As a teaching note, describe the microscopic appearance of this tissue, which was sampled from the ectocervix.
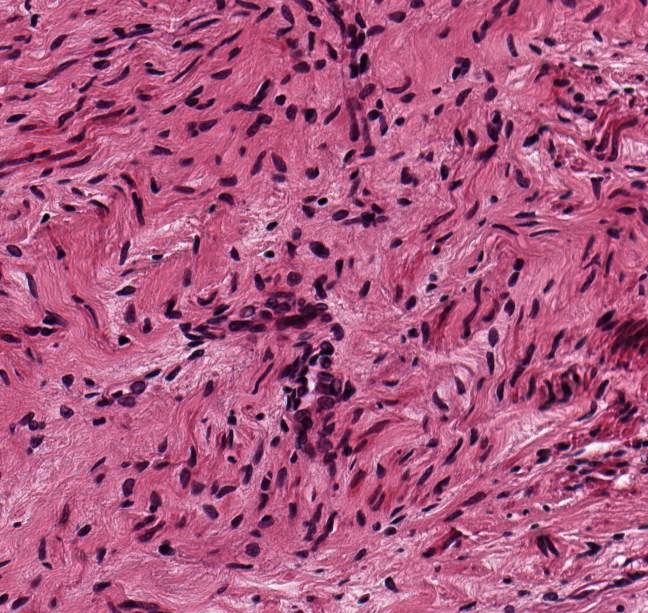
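What I see throughout is scattered spindle-shaped cells in a pink fibrous stroma. The collagen bundles look wavy, running in varied directions. Most nuclei are elongated to oval and dark purple. The cytoplasm is scant, and I can't make out cell borders against the collagen.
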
